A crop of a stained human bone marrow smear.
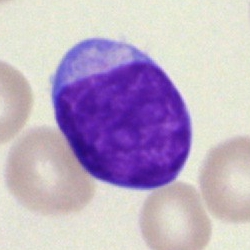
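Blast, stained human bone marrow smear, light microscope. The cell has a smooth oval outline and deep purple chromatin with a finely mottled pattern. Scant cytoplasm forms a cap along the upper edge and shows no granules.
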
